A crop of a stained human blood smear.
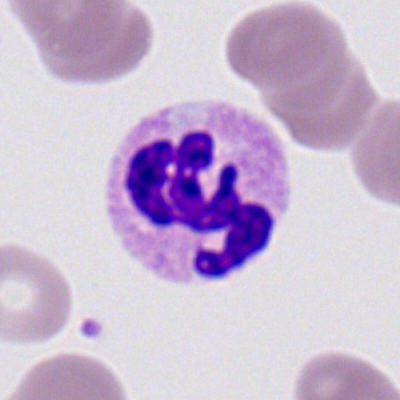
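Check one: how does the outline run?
Round and smooth.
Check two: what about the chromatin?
Dark purple, coarsely clumped.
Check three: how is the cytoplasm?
Plentiful and pale pinkish-lilac, with no vacuoles seen.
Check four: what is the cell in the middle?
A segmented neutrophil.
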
